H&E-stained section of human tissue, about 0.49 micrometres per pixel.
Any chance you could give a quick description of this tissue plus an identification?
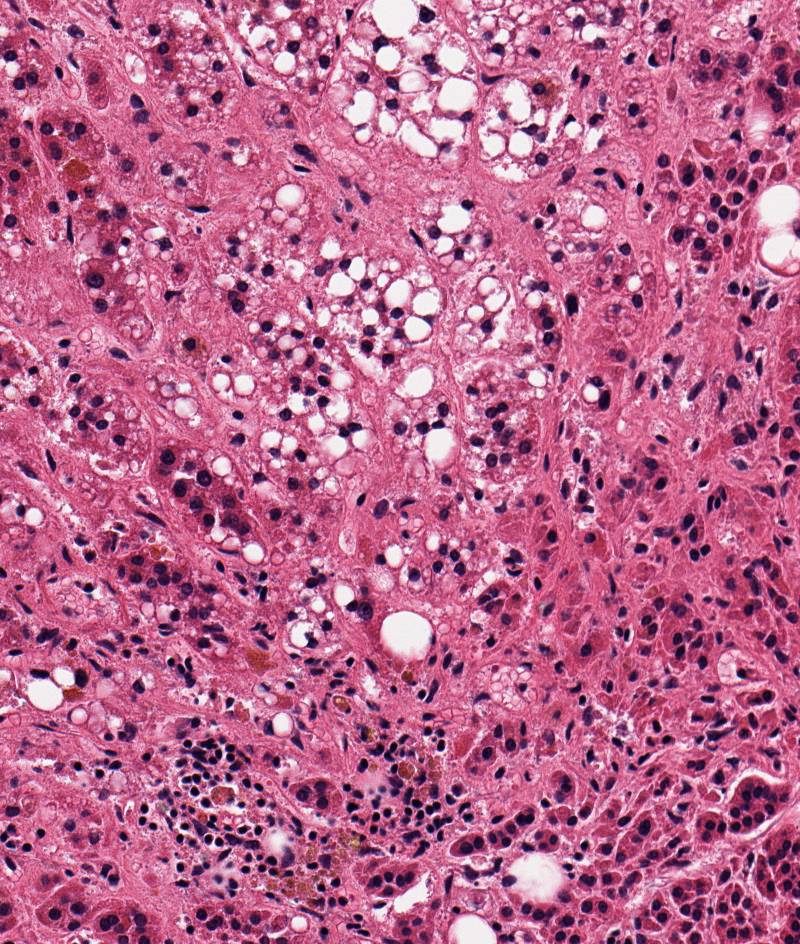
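Polygonal cells in the upper half and centre contain round clear vacuoles of varying size. At the lower right, polygonal cells have granular pink cytoplasm with few vacuoles. Clumps of brown granular pigment are scattered through the field, mostly at the lower left. Fibrous bands carry scattered spindle-shaped nuclei. This tissue is adrenal gland.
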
